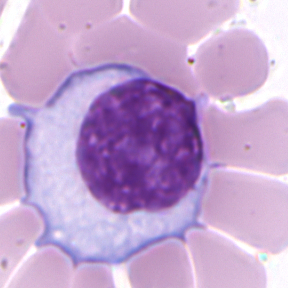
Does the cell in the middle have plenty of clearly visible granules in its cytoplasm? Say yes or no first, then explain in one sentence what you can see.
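No. The cytoplasm shows no distinct granules.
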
